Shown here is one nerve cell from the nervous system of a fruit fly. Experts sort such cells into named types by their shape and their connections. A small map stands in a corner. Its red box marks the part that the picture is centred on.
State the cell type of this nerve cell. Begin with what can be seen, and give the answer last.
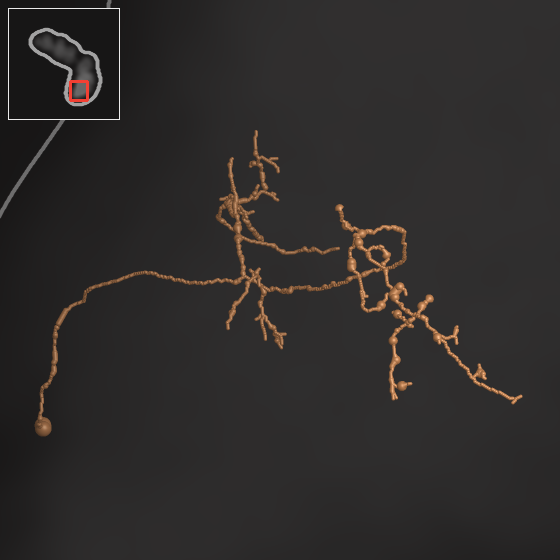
The cell body can be seen at the lower left of the picture. The picture shows dozens of branch ends. Its broad class is central-brain intrinsic neuron. The cell type is SMP280.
